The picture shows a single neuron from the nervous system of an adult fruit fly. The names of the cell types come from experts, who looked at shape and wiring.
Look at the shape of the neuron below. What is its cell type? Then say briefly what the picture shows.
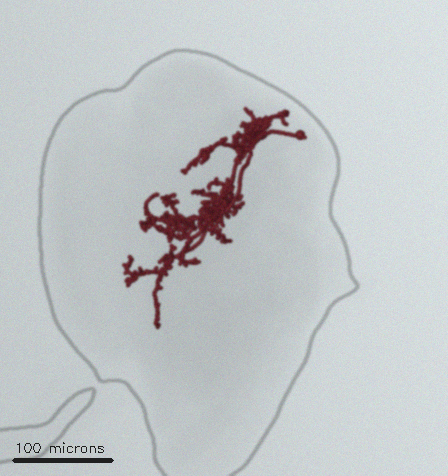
It is of cell type LAL026_b. This is a central-brain intrinsic neuron. By the scale bar it is about 200 microns tall in this view. In this view it is about as wide as it is tall.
